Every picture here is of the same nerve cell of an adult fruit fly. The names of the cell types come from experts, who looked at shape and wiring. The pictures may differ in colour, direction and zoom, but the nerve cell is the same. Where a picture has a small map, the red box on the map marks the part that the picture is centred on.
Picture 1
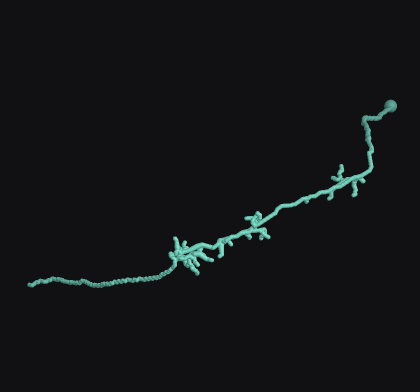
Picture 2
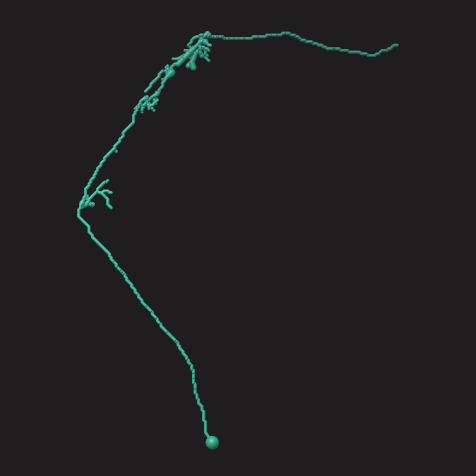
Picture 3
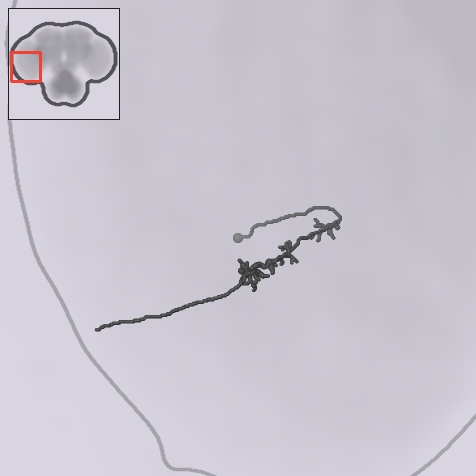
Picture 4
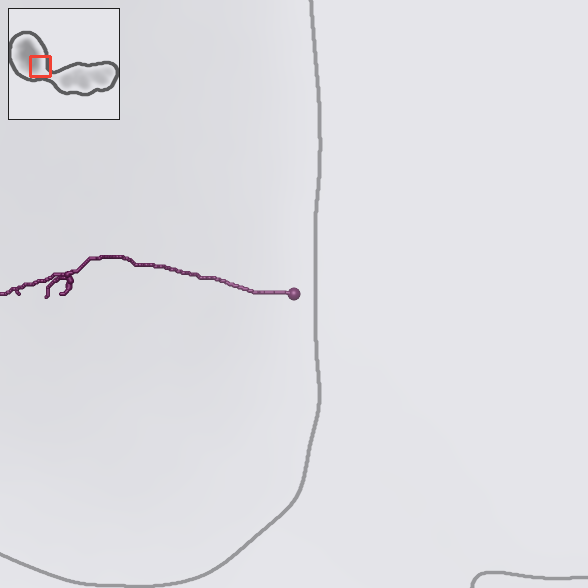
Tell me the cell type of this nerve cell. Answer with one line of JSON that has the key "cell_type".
{"cell_type": "C3"}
